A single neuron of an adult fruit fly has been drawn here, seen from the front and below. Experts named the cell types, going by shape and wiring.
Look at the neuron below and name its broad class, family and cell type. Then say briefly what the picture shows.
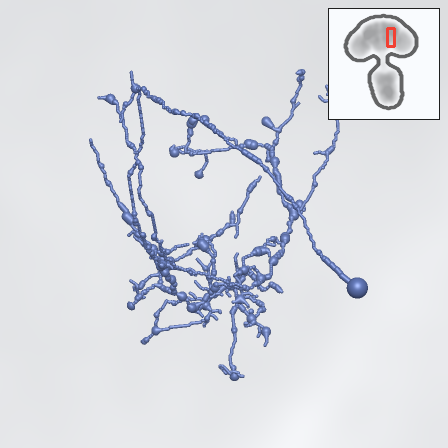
Its broad class is central-brain intrinsic neuron. Its family is hemilineage LALa1_posterior. The cell type is CB1654. It is in the brain and does not reach the nerve cord. The picture shows dozens of branch ends.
